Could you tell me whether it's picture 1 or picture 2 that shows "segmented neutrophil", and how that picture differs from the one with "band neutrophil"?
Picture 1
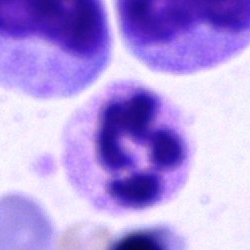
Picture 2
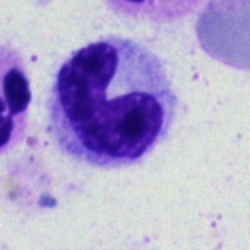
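Looking at the pair, picture 1 is the segmented neutrophil and picture 2 the band neutrophil. At first they seem much alike: each has a round, smooth outline, dark purple clumped chromatin and no visible nucleolus, and neither shows vacuoles in the cytoplasm.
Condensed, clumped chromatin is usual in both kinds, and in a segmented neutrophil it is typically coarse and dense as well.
The nucleus in picture 2 is where I'd look: it is curved like a horseshoe, with a deep notch opening toward the upper right.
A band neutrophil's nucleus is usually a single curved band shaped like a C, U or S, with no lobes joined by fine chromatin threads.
A horseshoe matches the U among those shapes.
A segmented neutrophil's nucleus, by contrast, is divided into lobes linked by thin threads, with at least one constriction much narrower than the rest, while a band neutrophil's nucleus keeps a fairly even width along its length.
Around the horseshoe in picture 2 lies a moderate rim of pale greyish-lilac cytoplasm. In picture 1, two larger cells with dark nuclei lie just above the central cell.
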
